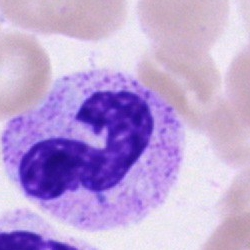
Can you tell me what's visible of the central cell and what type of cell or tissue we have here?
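Nucleus: no nucleoli visible. Cytoplasm abundant, pale lilac, with fine violet granules scattered throughout and no vacuoles. Band neutrophil.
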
